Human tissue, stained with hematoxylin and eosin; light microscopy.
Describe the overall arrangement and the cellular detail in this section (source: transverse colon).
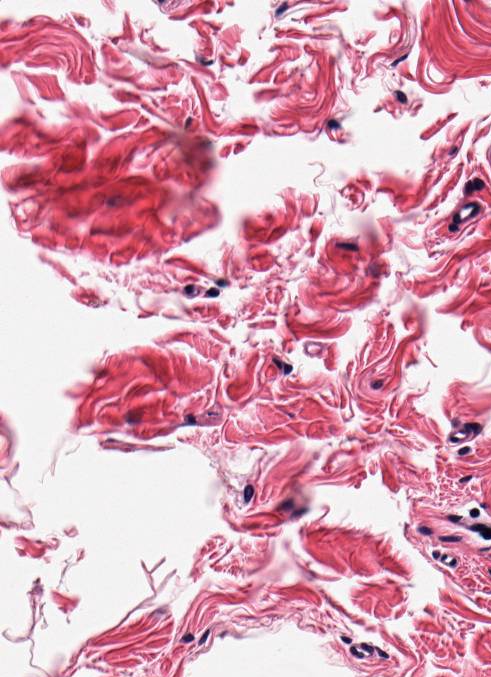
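Arrangement: the field consists of separate, broken-up bundles of fibres, with wide empty white spaces between them. Course: the bundles are wavy and run in many different directions. Nuclei: dark and elongated, lying among the bundles. Cellularity: nuclei are sparse relative to the amount of fibre.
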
